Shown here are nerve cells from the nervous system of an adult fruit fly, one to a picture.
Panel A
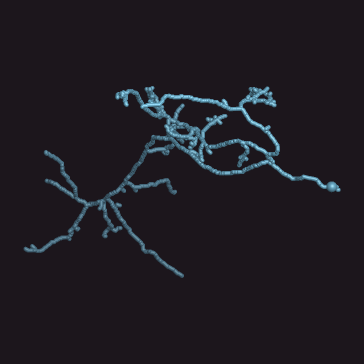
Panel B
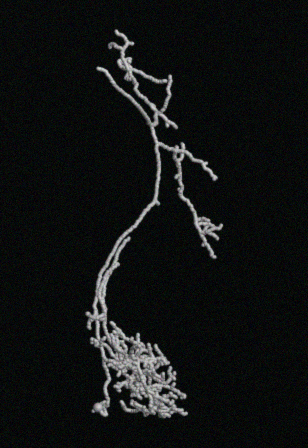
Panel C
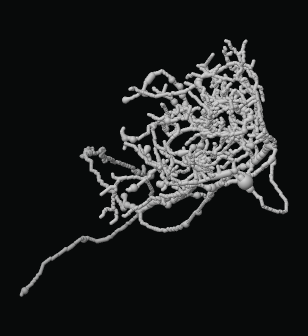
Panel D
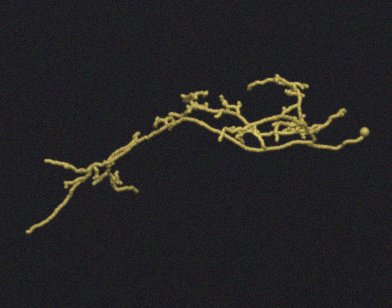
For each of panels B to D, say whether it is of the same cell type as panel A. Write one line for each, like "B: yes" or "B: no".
B: no
C: no
D: yes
